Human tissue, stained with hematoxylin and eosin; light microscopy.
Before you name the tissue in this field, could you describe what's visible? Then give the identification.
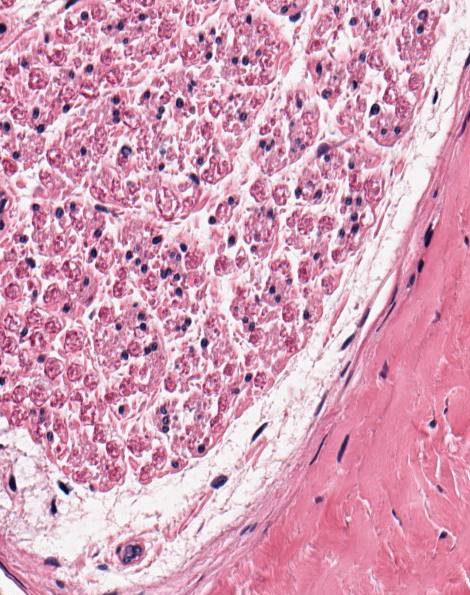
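Along the lower and right side of the bundle, a pale, loose, partly empty gap separates its edge from the wrapping layer. Dense, deeply pink collagenous tissue with sparse, elongated dark nuclei occupies the lower right corner. A single small blood vessel with a round lumen lies in the connective tissue near the bottom left. No fat cells are present anywhere in the field. This is tibial nerve.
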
